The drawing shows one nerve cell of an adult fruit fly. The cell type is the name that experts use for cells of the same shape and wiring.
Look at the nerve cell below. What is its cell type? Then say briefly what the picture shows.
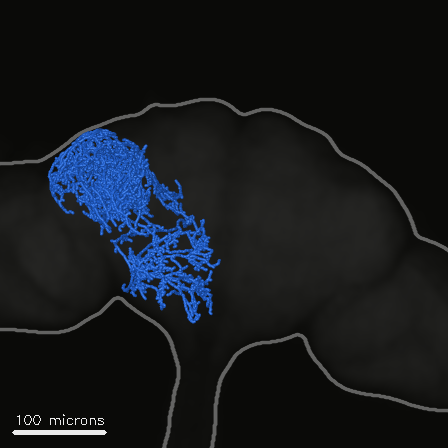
Its cell type is AVLP476. Its broad class is central-brain intrinsic neuron. It lies in the brain. By the scale bar it is about 200 microns tall in this view.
